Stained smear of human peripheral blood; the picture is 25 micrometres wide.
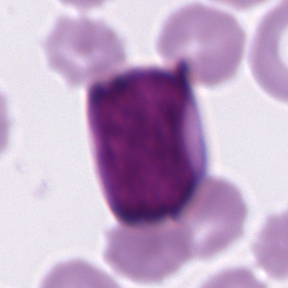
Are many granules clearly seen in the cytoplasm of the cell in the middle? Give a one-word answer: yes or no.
No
